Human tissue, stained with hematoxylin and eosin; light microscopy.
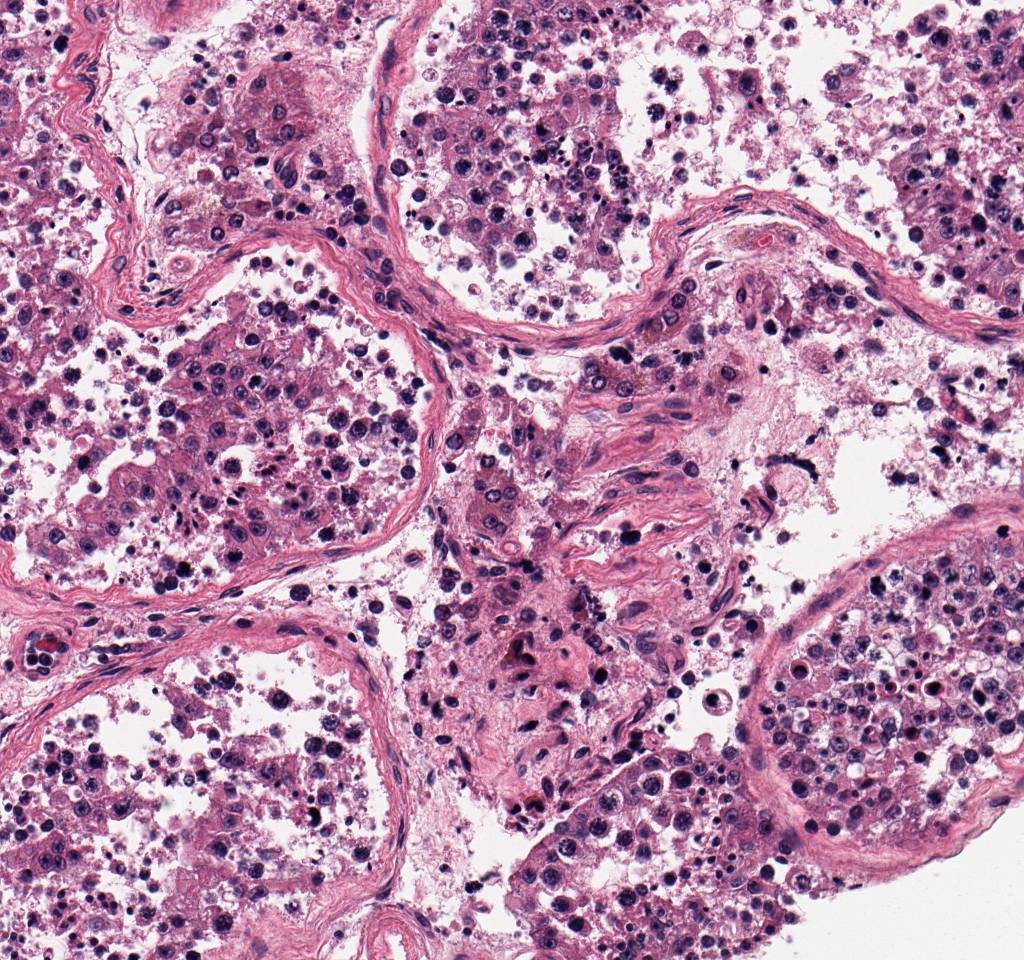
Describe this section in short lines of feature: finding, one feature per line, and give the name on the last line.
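Field: several rounded tubular profiles, central wedge of interstitium between
Tubules: loosely packed round cells, round nuclei, no clear central lumen
Tubule contents: many small dark condensed nuclei among larger round cells
Interstitium: clusters of polygonal cells, abundant pink cytoplasm, round nuclei
Name: testis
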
